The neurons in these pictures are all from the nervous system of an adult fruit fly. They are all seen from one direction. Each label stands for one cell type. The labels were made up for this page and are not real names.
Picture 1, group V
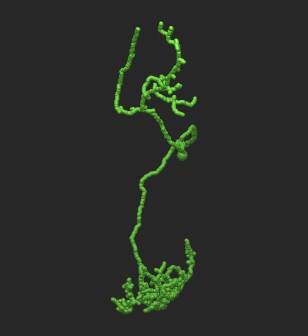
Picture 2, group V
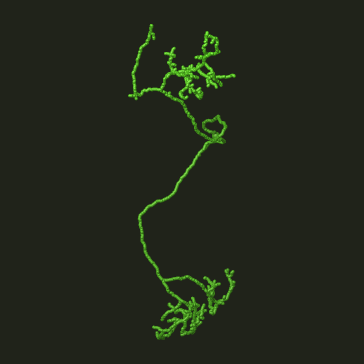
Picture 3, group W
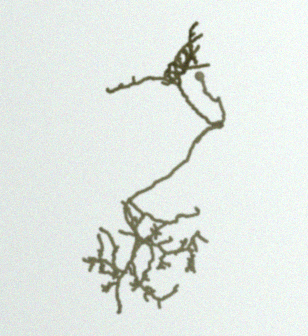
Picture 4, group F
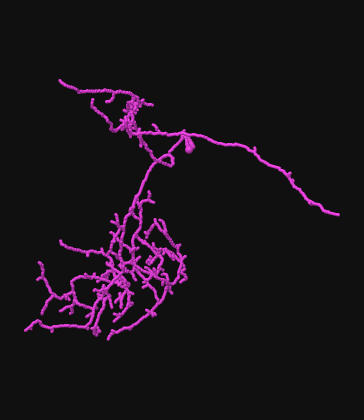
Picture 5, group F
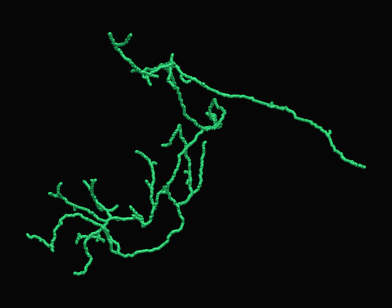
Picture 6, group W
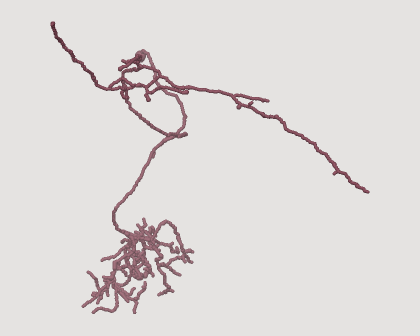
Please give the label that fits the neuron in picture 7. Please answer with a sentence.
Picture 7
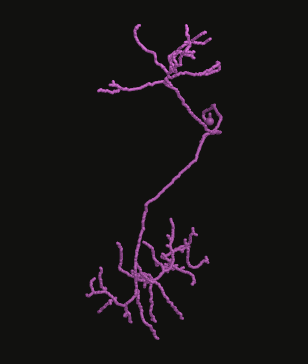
It belongs to group W.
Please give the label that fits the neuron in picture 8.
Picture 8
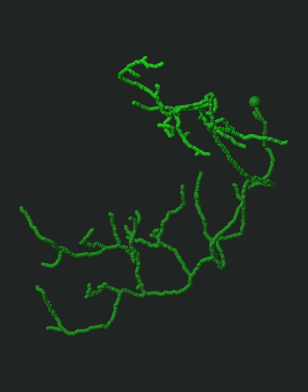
It belongs to group F.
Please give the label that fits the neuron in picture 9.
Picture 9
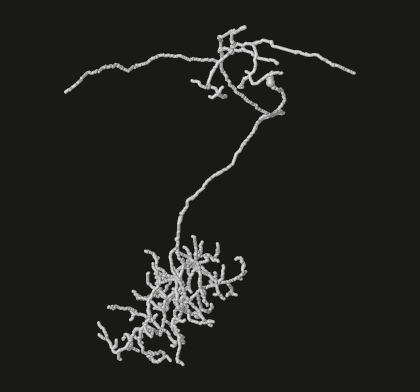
It belongs to group W.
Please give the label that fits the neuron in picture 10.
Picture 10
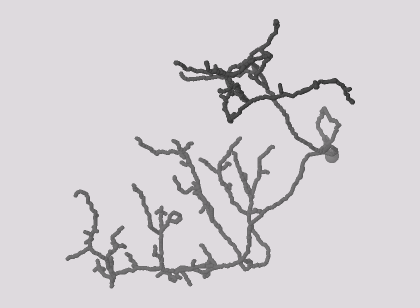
It belongs to group F.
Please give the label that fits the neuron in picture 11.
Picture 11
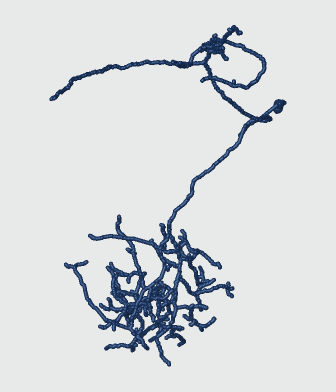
It belongs to group W.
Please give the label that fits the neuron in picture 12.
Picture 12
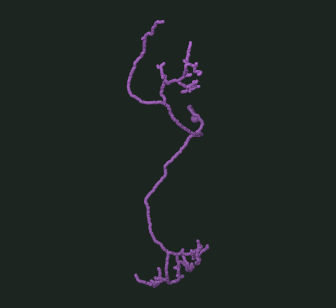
It belongs to group V.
